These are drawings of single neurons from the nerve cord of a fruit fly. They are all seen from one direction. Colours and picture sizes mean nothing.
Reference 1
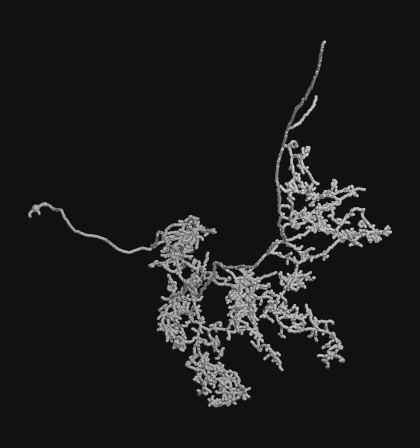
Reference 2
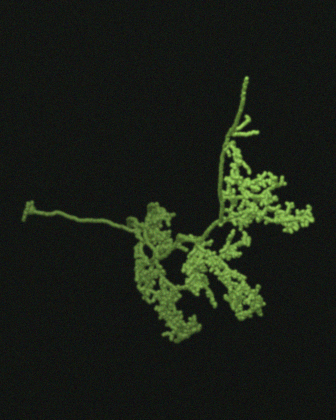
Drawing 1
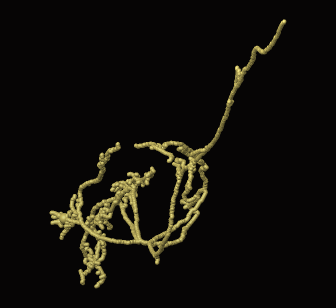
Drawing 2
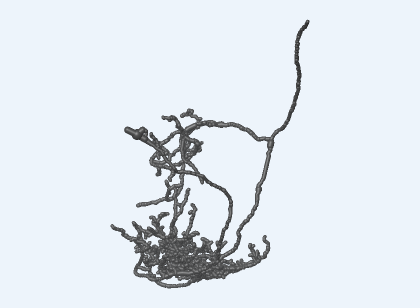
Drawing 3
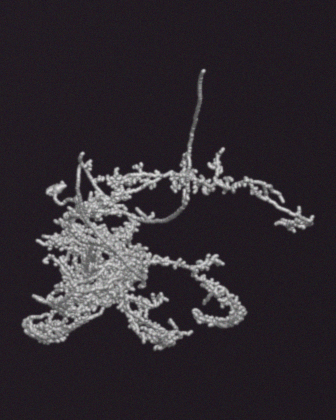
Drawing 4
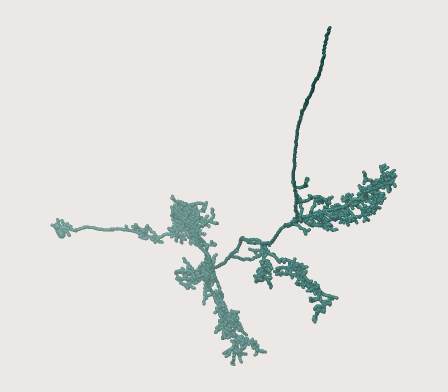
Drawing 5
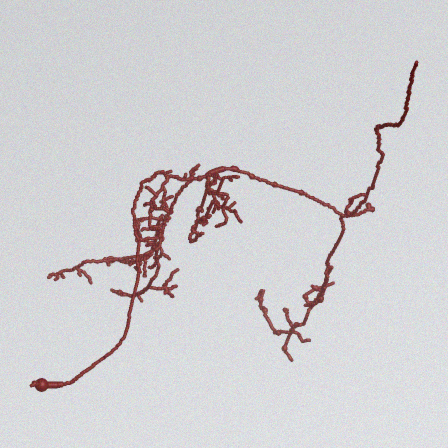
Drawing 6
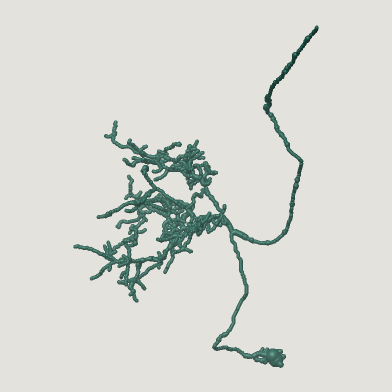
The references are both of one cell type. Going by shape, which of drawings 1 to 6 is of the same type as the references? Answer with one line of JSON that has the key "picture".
{"picture": 4}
